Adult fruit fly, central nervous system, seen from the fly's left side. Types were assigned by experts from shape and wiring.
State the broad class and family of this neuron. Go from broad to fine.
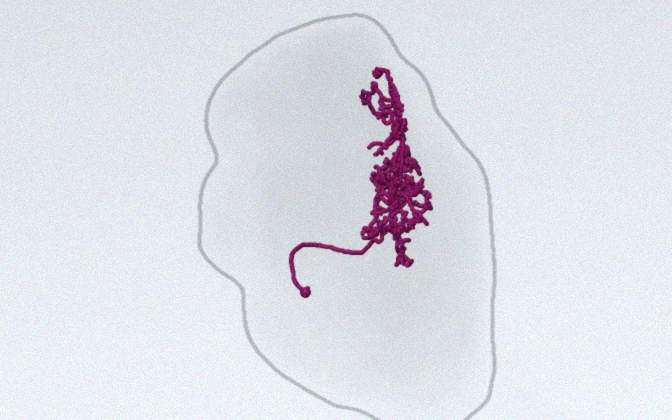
central-brain intrinsic neuron; hemilineage WEDa2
